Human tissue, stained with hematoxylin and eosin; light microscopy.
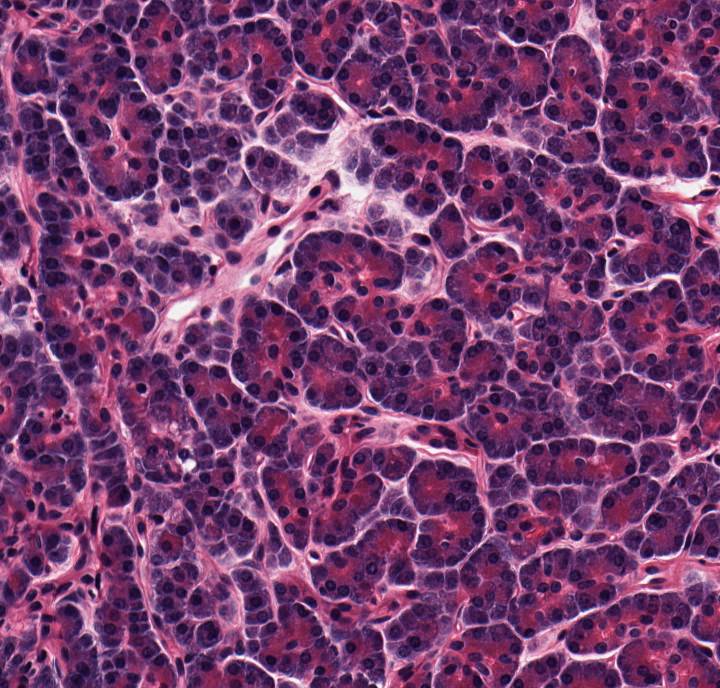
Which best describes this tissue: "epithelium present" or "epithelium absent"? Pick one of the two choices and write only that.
Epithelium present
